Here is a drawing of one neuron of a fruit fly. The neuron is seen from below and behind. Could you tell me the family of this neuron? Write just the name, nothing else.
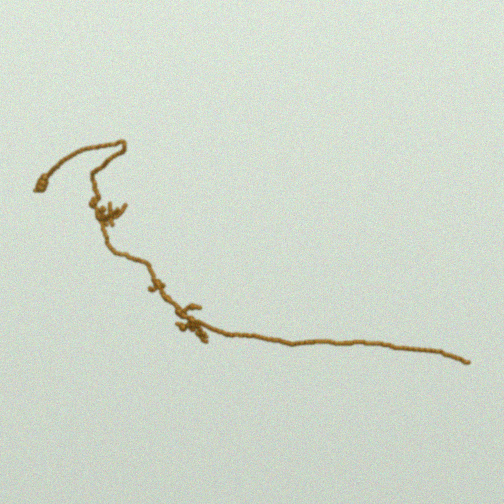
C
